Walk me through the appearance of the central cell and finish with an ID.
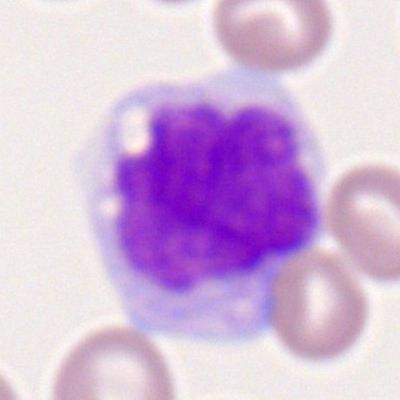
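Nucleus folded and lobulated, indented across its surface. Cytoplasm pale blue-grey, rim widest below the nucleus. A few small clear vacuoles at the left side, near the nucleus. Cell: monocyte.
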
